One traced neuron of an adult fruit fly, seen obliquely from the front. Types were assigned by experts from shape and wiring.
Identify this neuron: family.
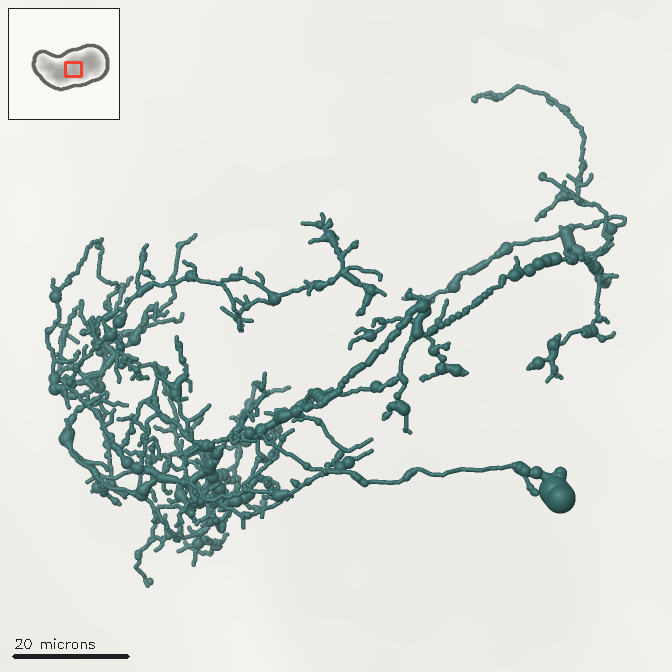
hemilineage VLPa1_lateral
